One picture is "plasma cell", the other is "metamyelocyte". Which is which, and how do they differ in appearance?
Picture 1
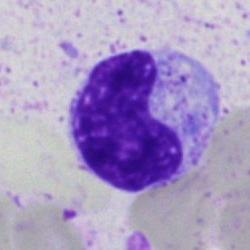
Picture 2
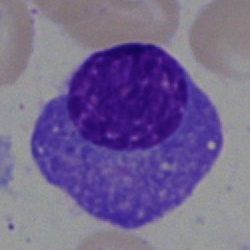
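Picture 1 is the metamyelocyte; picture 2 is the plasma cell. In the first, the central cell is roughly round with a smooth outline, and a kidney-shaped nucleus, its indentation facing the upper right, fills most of the cell while lying toward the left. Its chromatin looks dark purple and coarsely clumped, with small paler gaps, and I find no nucleoli.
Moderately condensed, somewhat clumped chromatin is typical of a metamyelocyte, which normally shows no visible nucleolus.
A moderate rim of pale blue-grey cytoplasm sits mainly on the right. In the second, the chromatin is dense and dark purple as well, but dotted with small pale spots.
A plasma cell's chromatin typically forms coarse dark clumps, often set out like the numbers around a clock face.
Where the two really part, I think, is the cytoplasm: abundant and blue-violet here, holding a few small clear vacuoles, rather than a pale blue-grey rim.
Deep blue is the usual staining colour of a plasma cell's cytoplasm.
Pale red cells without nuclei lie around it near the edges of the picture.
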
